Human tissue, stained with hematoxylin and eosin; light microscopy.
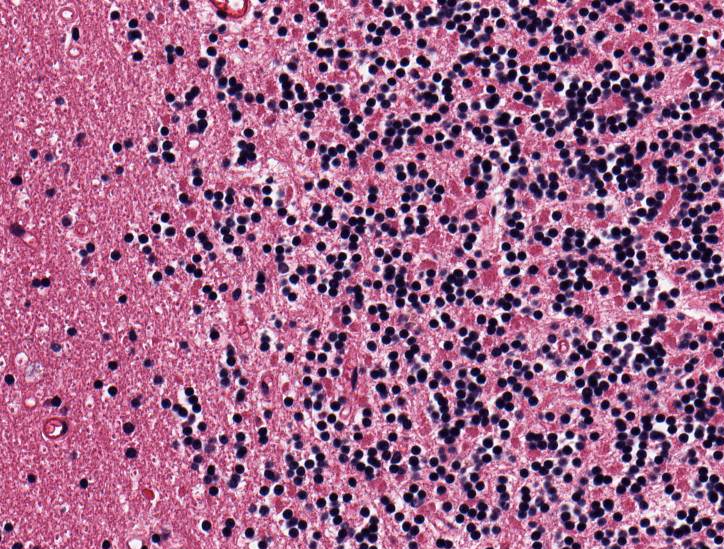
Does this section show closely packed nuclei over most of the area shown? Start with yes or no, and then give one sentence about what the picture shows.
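Yes. The field is split into a pale pink, sparsely nucleated zone at the left and a densely nucleated zone filling roughly the right two-thirds.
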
